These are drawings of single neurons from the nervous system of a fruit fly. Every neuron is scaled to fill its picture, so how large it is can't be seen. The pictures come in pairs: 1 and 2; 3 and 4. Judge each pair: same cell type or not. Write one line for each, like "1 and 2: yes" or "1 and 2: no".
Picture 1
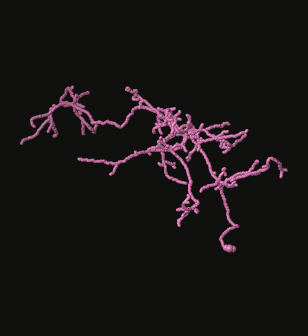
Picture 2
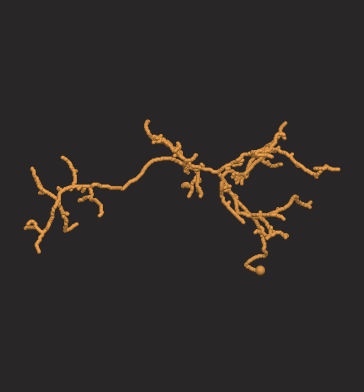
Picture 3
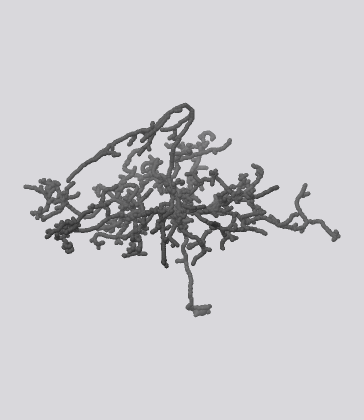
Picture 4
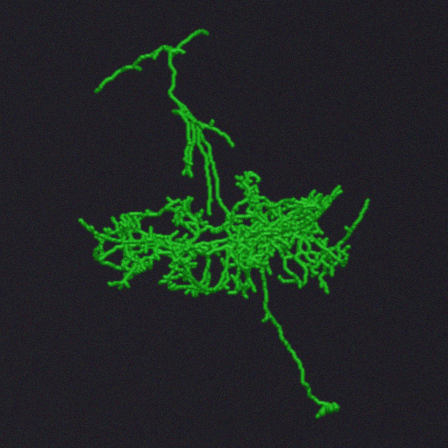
1 and 2: yes
3 and 4: yes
